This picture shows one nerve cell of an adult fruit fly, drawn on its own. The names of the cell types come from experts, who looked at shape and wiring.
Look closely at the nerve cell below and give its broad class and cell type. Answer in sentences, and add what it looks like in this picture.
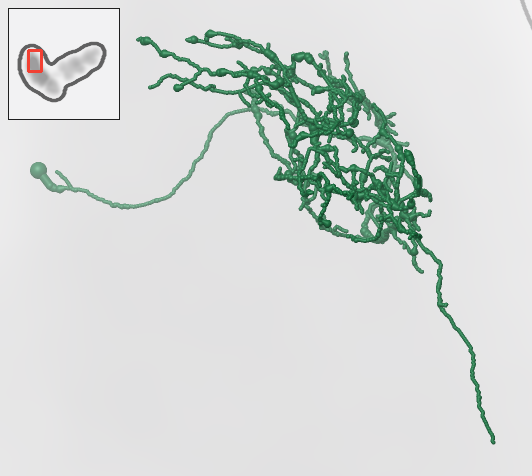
This is a central-brain intrinsic neuron. The cell type is SLP341_a. Dozens of branch ends can be seen. In this view it is about as wide as it is tall.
